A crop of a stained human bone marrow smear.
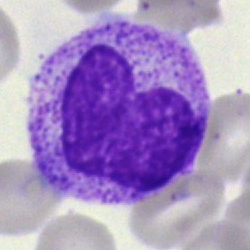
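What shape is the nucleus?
Bean-like, with a notch in its upper edge.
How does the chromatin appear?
Dark purple and moderately clumped, with small paler patches.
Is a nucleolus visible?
No distinct nucleolus can be seen.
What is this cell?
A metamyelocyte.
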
